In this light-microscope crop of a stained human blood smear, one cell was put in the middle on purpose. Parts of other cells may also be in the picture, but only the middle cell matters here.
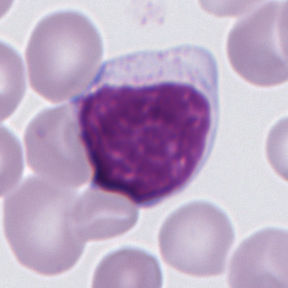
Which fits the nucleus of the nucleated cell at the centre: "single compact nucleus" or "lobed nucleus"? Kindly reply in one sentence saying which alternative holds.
There is a single undivided, compact nucleus of round, oval or kidney shape in the cell.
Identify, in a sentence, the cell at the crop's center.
The centrally located cell in the crop is a large granular lymphocyte.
